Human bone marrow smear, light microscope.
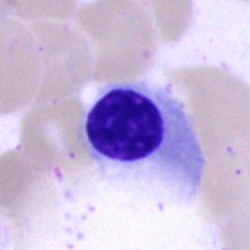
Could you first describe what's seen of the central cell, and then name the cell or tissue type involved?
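You'll notice the nucleus sitting off-centre toward the upper left, which leaves more cytoplasm on the lower right. There's no distinct nucleolus to be seen in it. The cytoplasm's pale blue, with no visible granules. That's an erythroblast.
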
